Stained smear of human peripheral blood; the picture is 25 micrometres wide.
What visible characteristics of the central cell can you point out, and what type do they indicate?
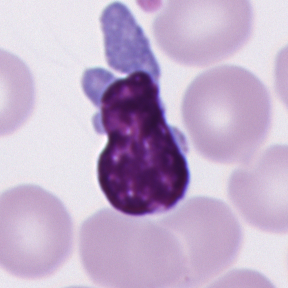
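Look first at the nucleus: pinched in on both sides near its top, it has a gourd-like shape, its long axis running top to bottom, about 13 by 8 micrometres. Its chromatin is dark purple and coarsely clumped, with small pale gaps. Hardly any cytoplasm shows. This is a typical lymphocyte.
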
